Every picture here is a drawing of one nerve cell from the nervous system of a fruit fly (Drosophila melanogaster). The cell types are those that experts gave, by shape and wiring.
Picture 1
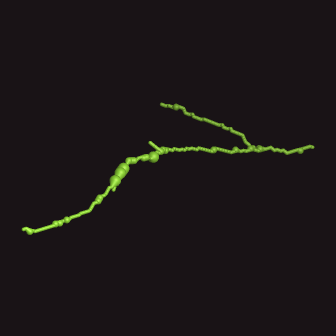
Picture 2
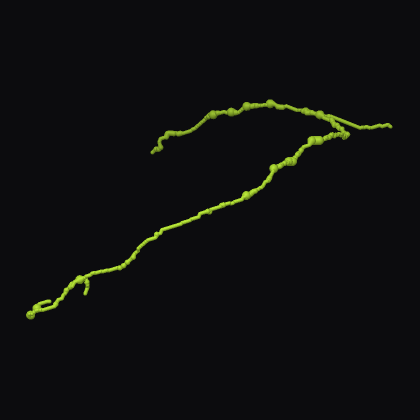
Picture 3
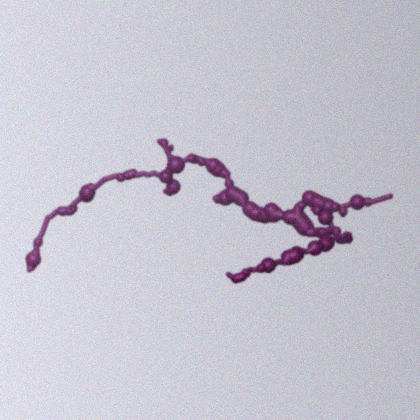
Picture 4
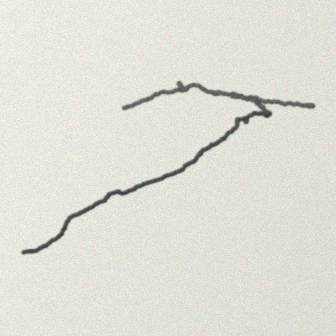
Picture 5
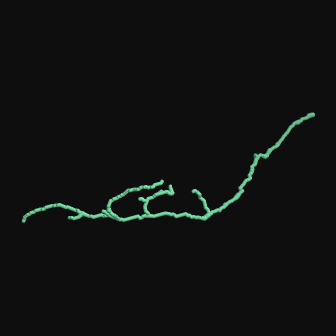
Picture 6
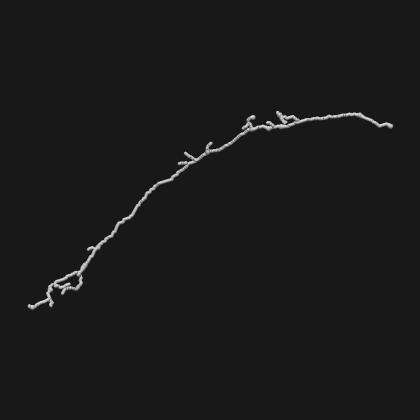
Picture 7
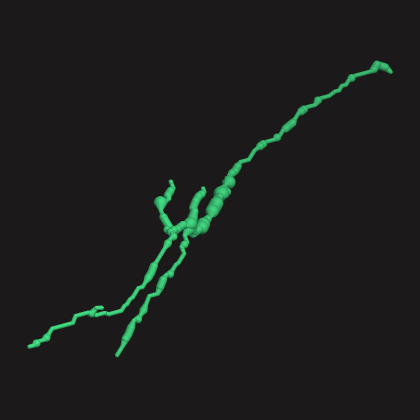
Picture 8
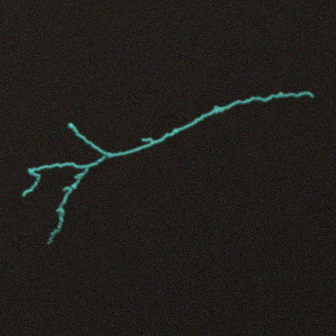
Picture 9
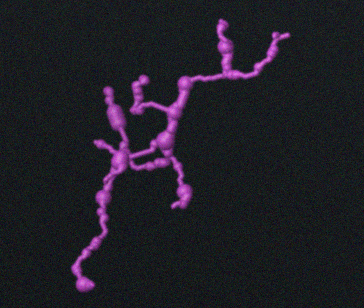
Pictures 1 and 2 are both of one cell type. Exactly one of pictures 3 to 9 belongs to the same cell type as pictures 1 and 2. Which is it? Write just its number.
4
